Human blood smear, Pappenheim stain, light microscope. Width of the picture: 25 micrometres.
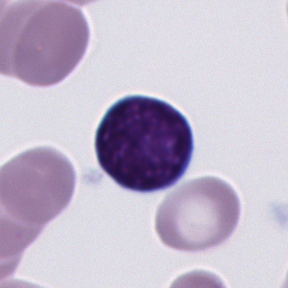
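Typical lymphocyte, the cell in the middle of this stained peripheral blood smear. Cytoplasm shows, at most, as a very thin rim at the cell edge. The chromatin looks dense and dark purple; I can see no nucleoli, and no vacuoles anywhere in the cell.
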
